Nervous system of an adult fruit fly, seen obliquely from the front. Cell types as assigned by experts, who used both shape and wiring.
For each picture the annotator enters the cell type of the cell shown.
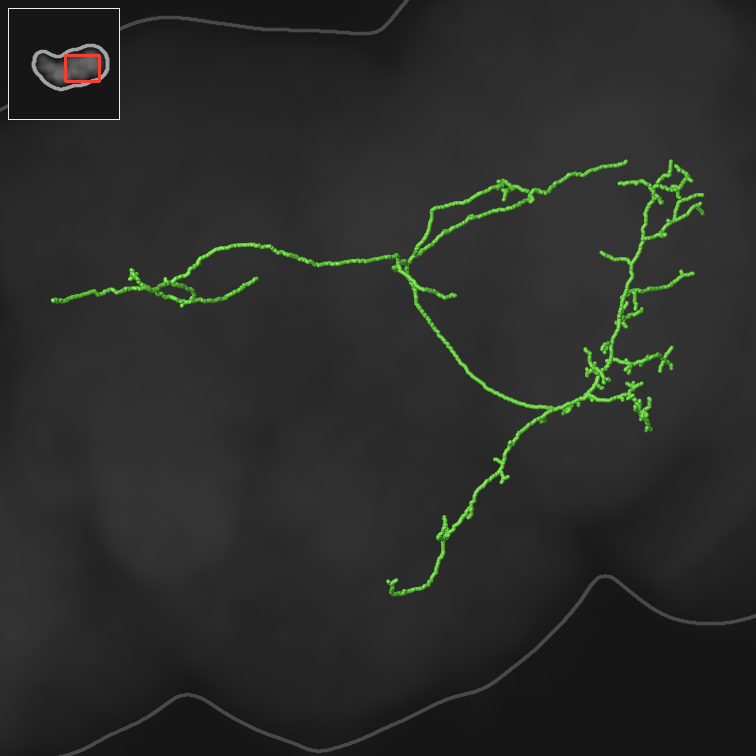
SAD046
